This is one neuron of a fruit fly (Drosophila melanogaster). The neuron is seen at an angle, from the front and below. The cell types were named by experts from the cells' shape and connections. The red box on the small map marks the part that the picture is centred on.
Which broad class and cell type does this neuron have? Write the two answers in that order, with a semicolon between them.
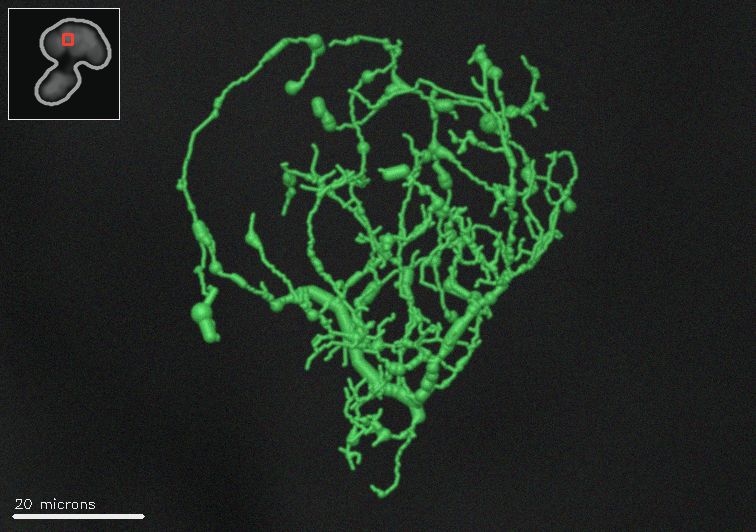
central-brain intrinsic neuron; CB4052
